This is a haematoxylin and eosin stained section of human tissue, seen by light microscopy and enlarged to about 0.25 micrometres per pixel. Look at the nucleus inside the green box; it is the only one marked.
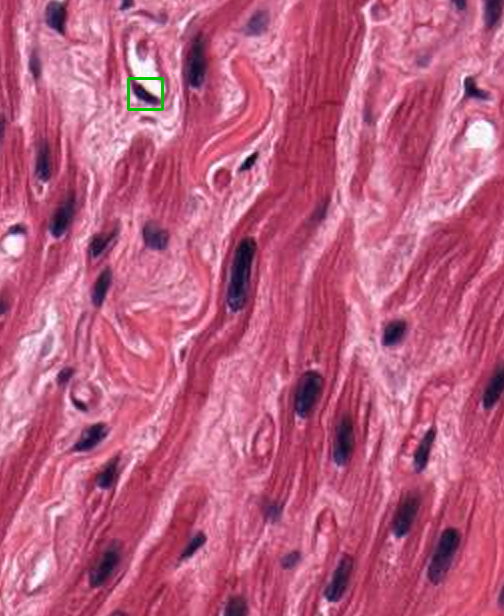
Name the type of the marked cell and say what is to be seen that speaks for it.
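Endothelial cell. The nucleus is thin, flattened and evenly dark, curved like a crescent. The nucleus lies pressed against the lower edge of a small, clear, slit-like lumen, following its curve. Little cytoplasm can be seen; at most a thin pink rim lines the lumen. This small vessel sits in loose, pale, wavy fibrous tissue between bands of muscle fibres.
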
